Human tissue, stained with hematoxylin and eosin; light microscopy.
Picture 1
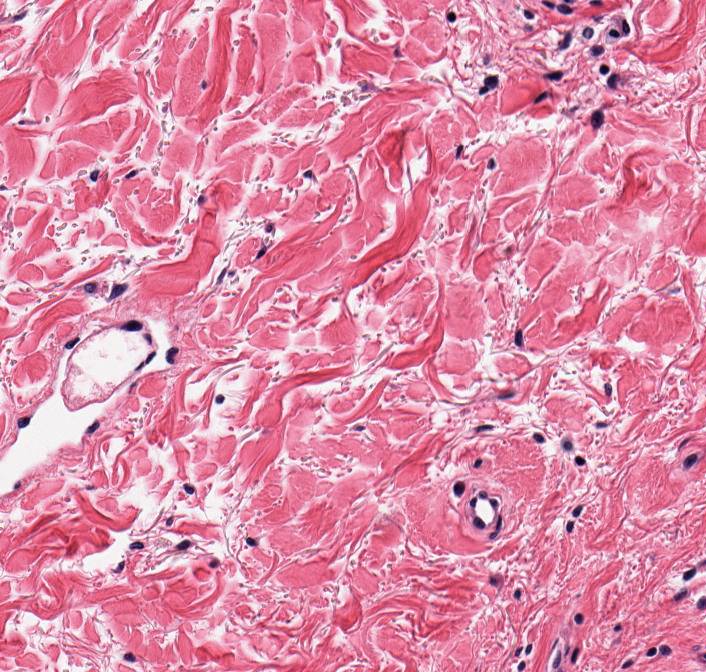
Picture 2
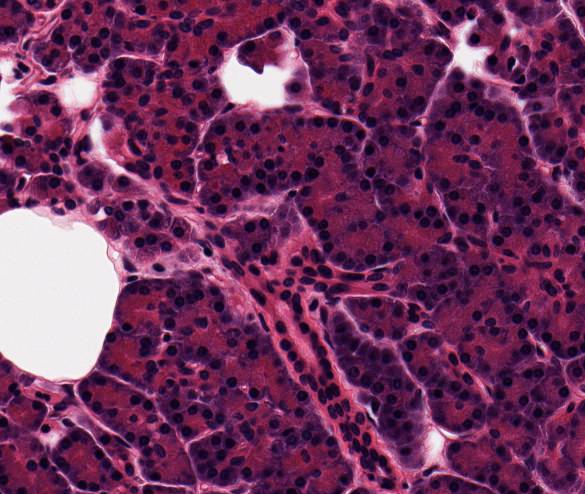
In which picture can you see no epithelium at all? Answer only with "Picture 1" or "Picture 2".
Picture 1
